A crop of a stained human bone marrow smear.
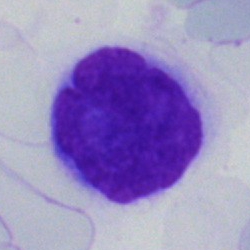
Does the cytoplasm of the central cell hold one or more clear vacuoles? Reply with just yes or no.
No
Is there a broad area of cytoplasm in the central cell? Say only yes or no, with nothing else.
No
